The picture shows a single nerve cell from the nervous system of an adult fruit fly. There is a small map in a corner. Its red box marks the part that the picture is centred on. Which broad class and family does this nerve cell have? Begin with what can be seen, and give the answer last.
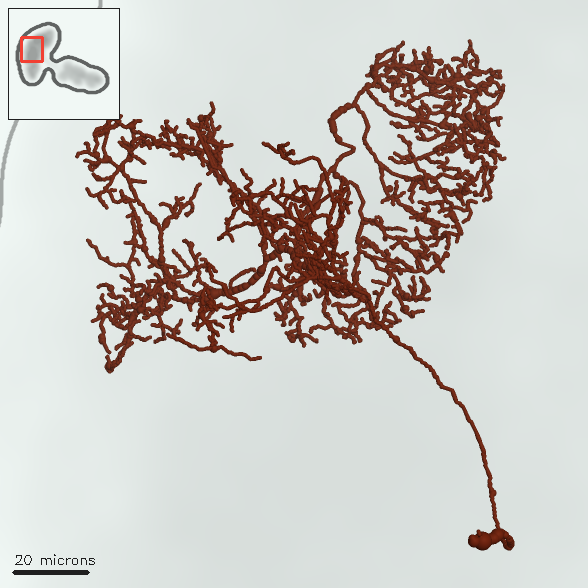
Its cell body lies at the lower right of the picture. From top to bottom in the picture it spans about 140 microns. The picture shows more than a hundred branch ends. Its broad class is central-brain intrinsic neuron. The name of its family is class CX.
